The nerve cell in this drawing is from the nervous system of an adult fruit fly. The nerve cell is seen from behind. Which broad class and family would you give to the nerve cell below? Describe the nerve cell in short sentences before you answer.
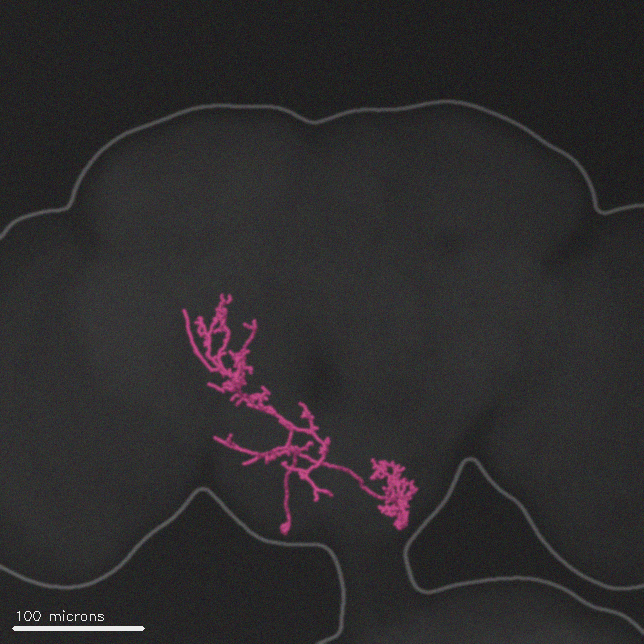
By the scale bar it is about 190 microns tall in this view. As drawn here it is about as wide as it is tall. Its broad class is central-brain intrinsic neuron. Its family is hemilineage MX3.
